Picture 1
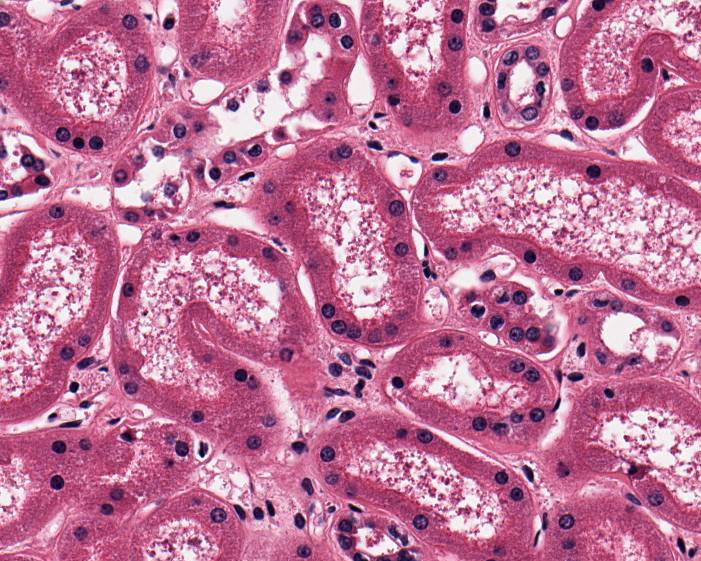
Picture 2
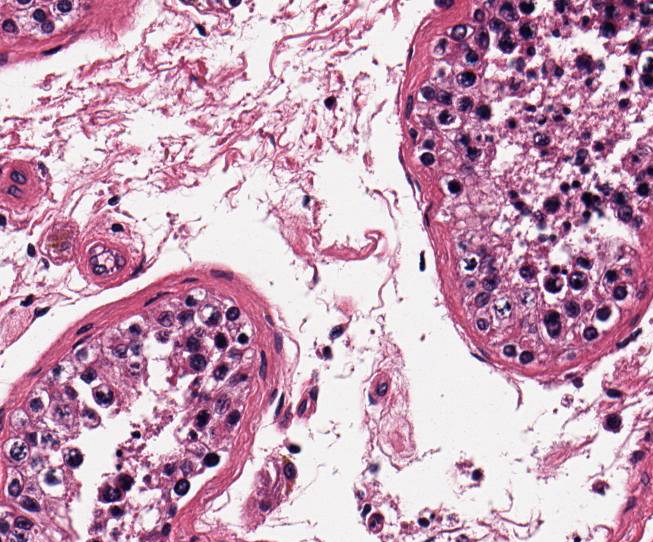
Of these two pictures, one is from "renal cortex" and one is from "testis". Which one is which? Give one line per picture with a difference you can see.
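Picture 1: renal cortex. Each tubule is lined by a single layer of cuboidal to low columnar cells.
Picture 2: testis. The tubules are packed with several layers of rounded cells, most with round, dark-staining nuclei.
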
